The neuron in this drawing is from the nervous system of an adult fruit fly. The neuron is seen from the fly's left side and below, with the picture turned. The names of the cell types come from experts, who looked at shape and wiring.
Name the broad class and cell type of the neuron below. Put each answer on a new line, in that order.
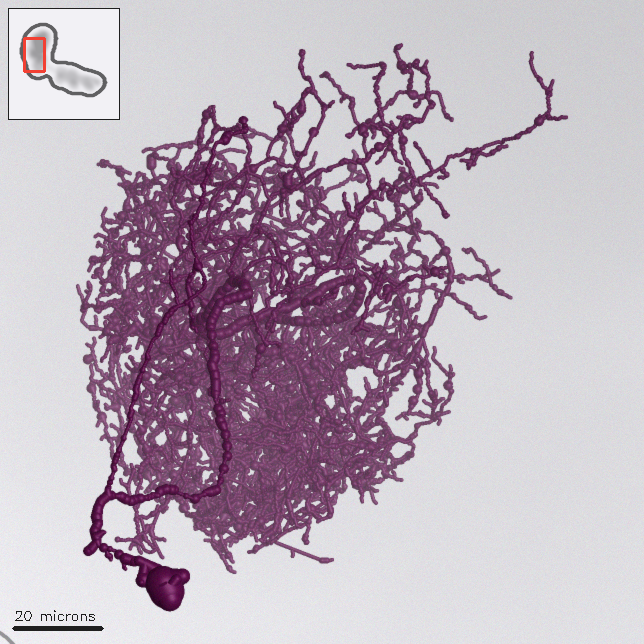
central-brain intrinsic neuron
AVLP610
